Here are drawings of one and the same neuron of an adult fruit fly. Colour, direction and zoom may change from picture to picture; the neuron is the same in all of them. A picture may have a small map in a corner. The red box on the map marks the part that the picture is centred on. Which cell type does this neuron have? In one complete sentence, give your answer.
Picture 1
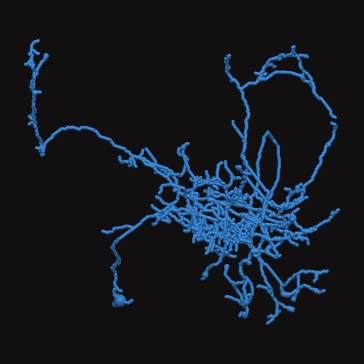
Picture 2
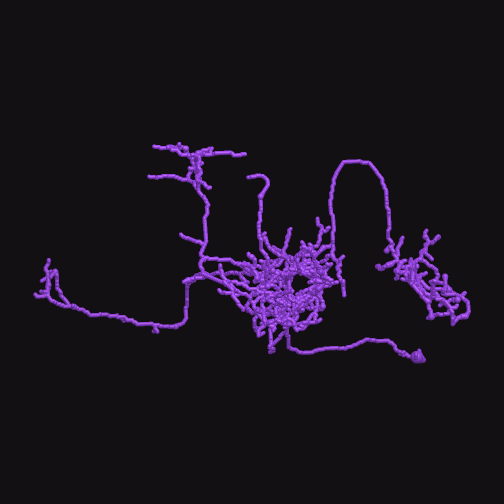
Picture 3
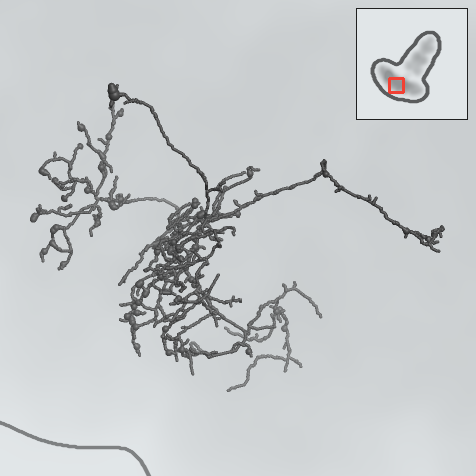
This neuron falls under the cell type SMP118.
